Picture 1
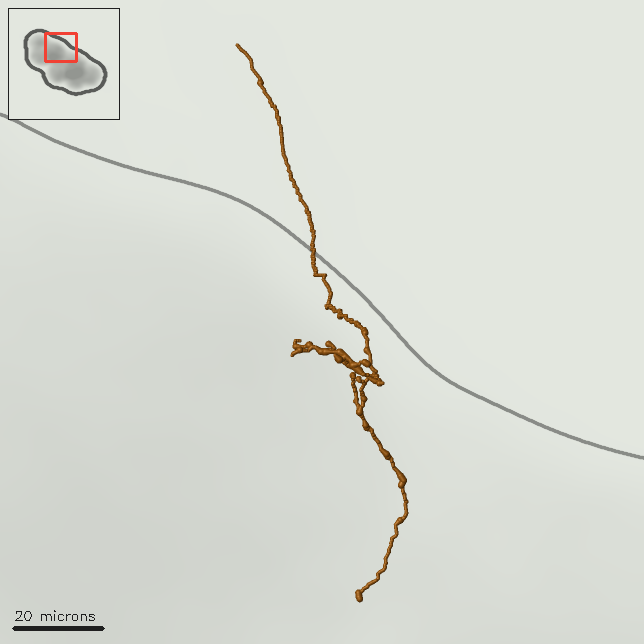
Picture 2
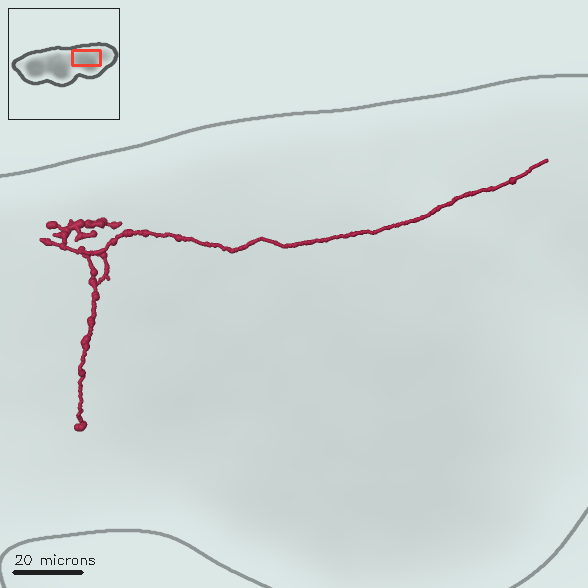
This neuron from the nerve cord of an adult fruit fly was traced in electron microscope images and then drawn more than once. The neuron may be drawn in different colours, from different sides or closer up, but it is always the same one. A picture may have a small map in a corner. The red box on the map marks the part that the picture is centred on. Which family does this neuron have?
class mechanosensory tactile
